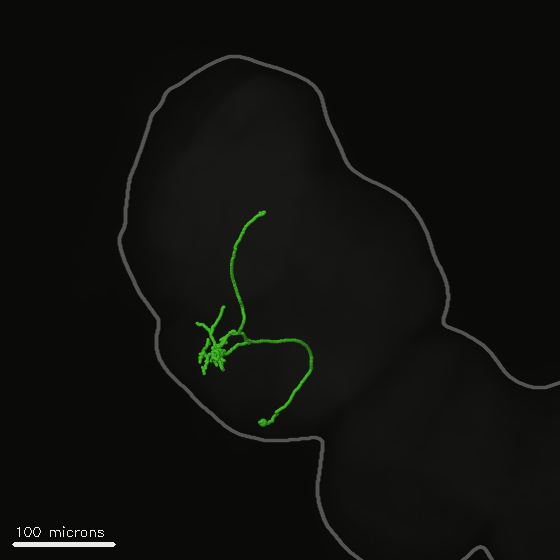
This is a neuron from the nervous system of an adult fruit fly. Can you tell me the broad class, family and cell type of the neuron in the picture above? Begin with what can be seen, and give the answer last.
The cell body can be seen at the bottom of the picture. From top to bottom in the picture it spans about 200 microns. It is a central-brain intrinsic neuron. Its family is hemilineage LB5. It is of cell type PRW006.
